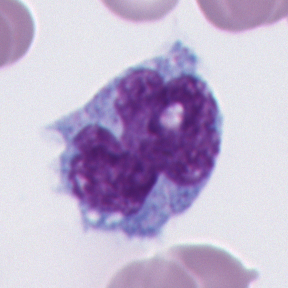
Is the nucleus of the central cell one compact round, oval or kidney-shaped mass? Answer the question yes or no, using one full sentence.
No, the nucleus is made up of distinct lobes rather than one piece.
